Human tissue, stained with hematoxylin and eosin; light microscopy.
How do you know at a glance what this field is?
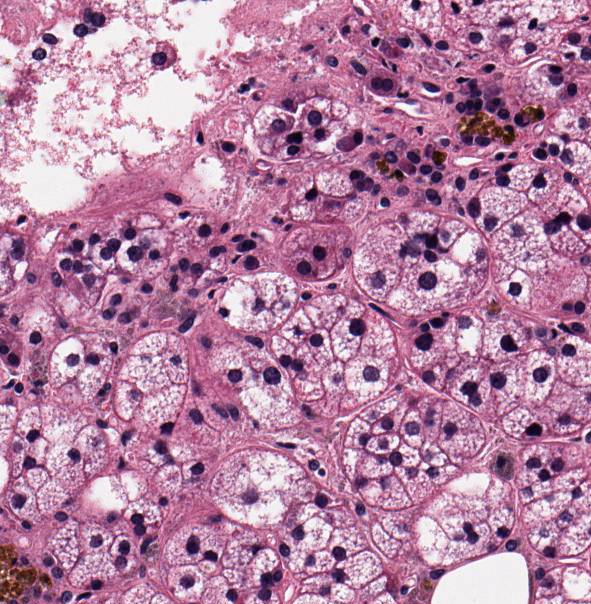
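The zona fasciculata of the adrenal gland fills most of this field. Its cells have pale, finely bubbly, largely clear cytoplasm and round, darkly stained nuclei.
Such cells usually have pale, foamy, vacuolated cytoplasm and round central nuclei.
They lie in rounded nests outlined by thin pink septa, and golden-brown granular pigment clumps at the upper right and lower left edge.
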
